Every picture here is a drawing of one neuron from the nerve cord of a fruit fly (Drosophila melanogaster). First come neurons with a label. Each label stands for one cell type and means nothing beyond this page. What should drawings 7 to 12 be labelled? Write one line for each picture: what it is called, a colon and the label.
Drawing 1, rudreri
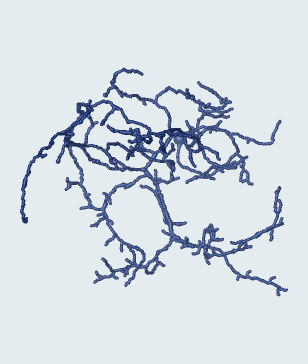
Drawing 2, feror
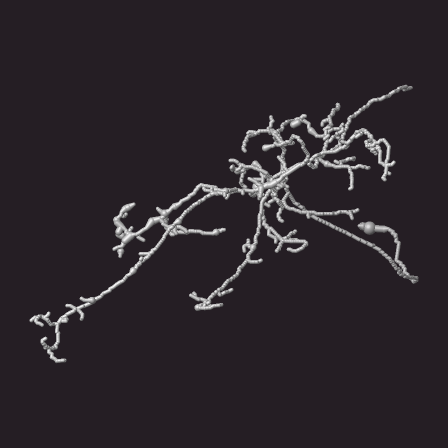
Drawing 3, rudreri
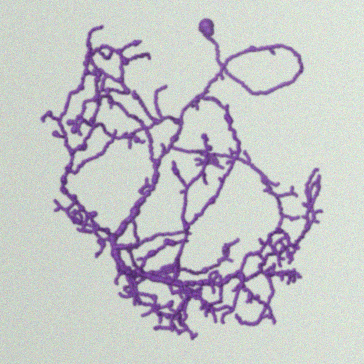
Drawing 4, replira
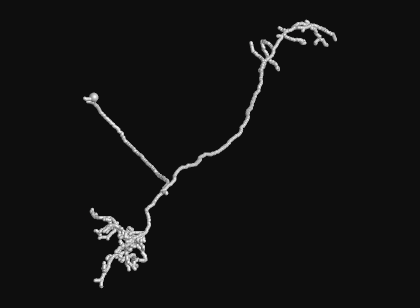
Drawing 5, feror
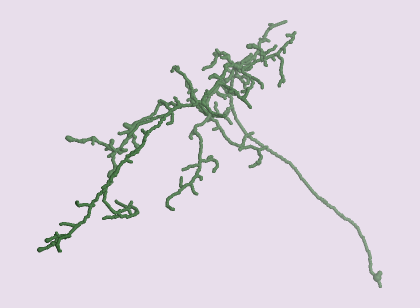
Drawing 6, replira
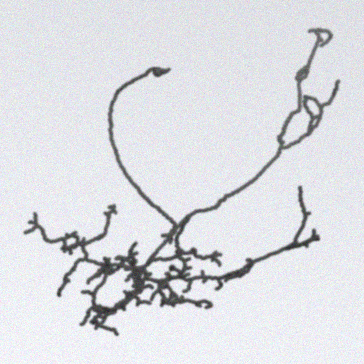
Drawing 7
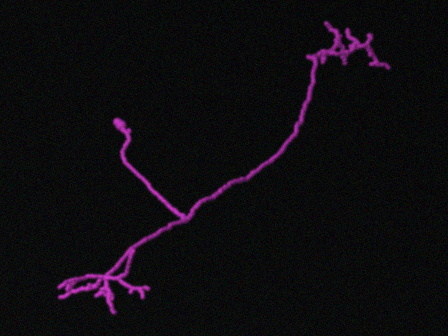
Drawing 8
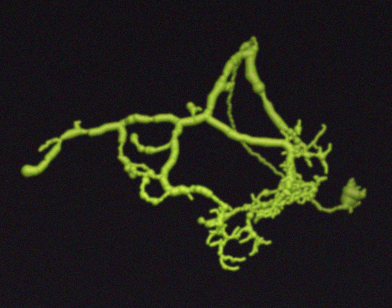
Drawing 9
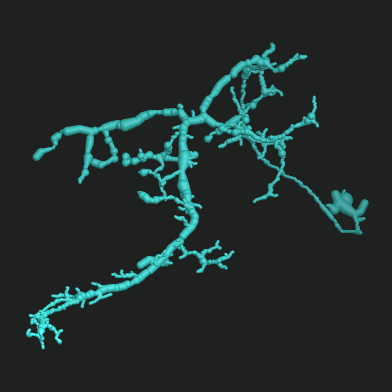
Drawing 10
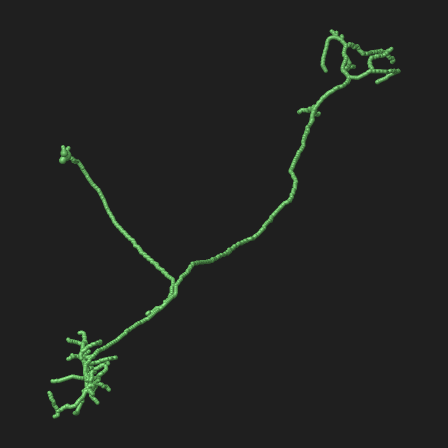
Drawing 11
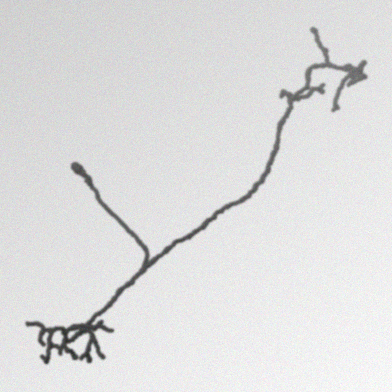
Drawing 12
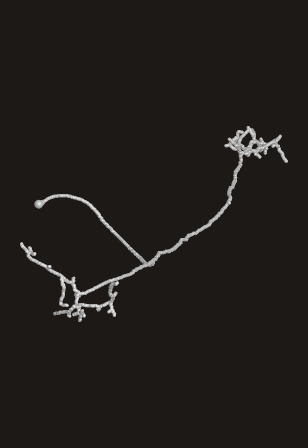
7: replira
8: feror
9: feror
10: replira
11: replira
12: replira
